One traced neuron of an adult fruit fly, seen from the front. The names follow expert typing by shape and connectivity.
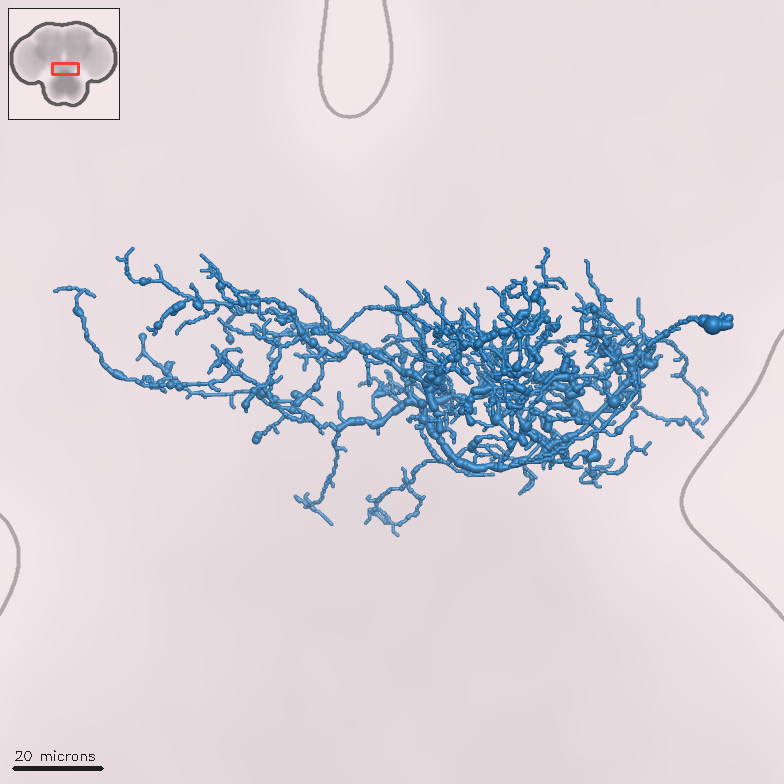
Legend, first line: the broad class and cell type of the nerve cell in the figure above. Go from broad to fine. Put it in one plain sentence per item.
A central-brain intrinsic neuron, type GNG050.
